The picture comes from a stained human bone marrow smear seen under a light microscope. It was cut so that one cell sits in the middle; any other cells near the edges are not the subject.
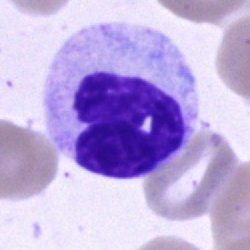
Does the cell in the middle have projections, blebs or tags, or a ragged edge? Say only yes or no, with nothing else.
No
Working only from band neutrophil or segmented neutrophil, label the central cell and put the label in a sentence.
For this crop, the cell in the middle is a segmented neutrophil.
